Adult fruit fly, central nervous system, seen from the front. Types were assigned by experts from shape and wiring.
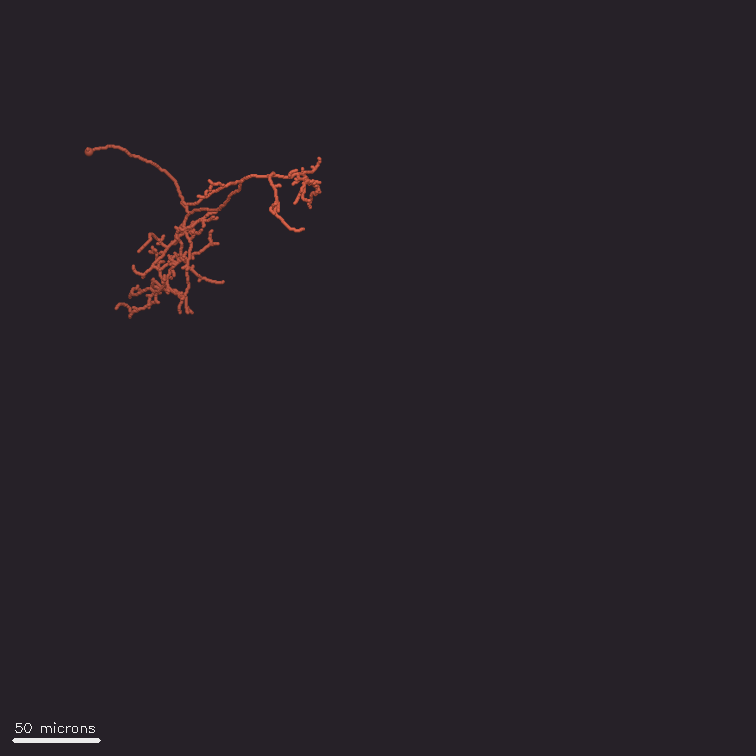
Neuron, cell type: LHPD2c2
